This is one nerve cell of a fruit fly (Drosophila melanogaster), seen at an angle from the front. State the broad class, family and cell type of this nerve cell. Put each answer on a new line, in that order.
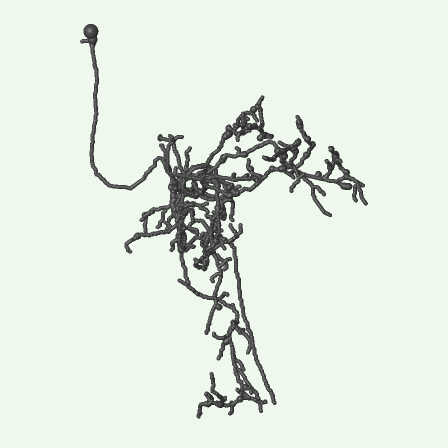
central-brain intrinsic neuron
hemilineage LHl1
LHAV4c2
